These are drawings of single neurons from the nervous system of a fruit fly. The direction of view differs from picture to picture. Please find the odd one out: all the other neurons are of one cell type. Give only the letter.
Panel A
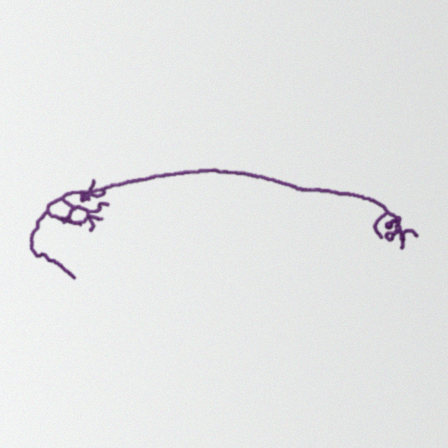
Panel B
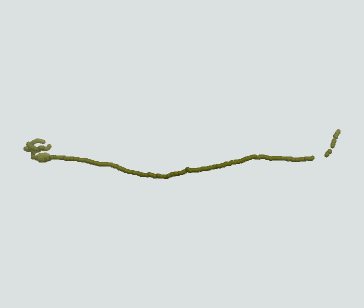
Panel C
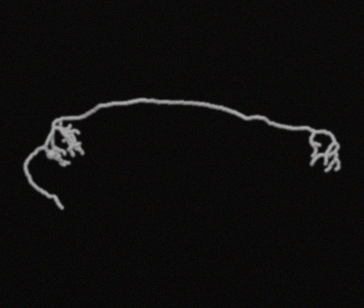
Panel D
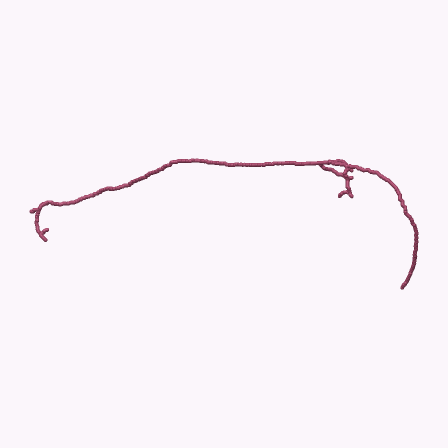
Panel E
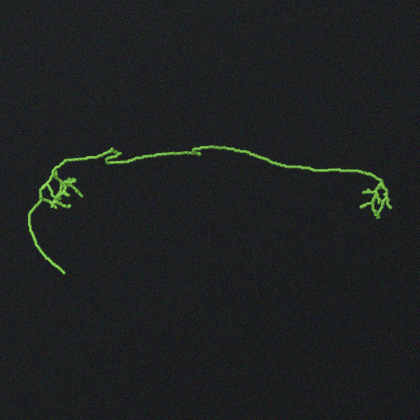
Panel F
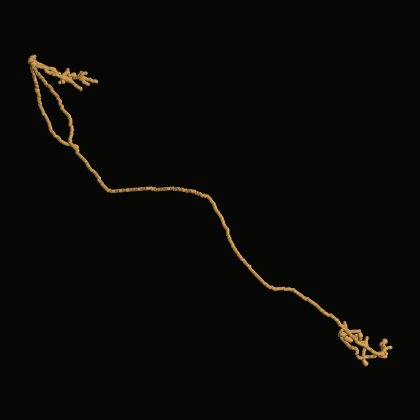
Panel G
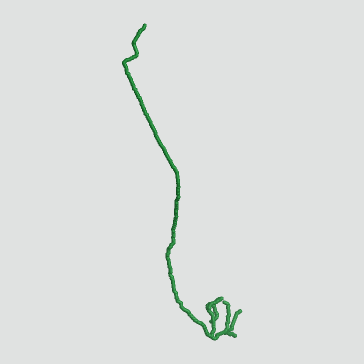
D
